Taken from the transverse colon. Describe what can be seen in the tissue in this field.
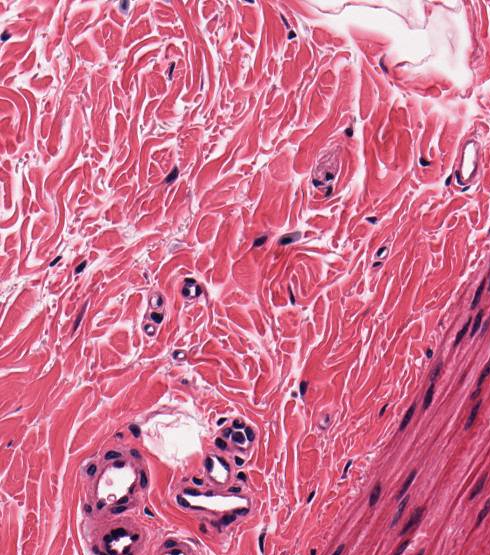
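Bulk of field: dense pink collagen bundles running in many different directions. Between them: sparse, small, dark, spindle-shaped nuclei. Lower right corner: smooth muscle band, elongated cigar-shaped nuclei aligned lengthwise. Lower left: small tubules clustered, open lumens, lined by cells with dark rounded nuclei.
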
